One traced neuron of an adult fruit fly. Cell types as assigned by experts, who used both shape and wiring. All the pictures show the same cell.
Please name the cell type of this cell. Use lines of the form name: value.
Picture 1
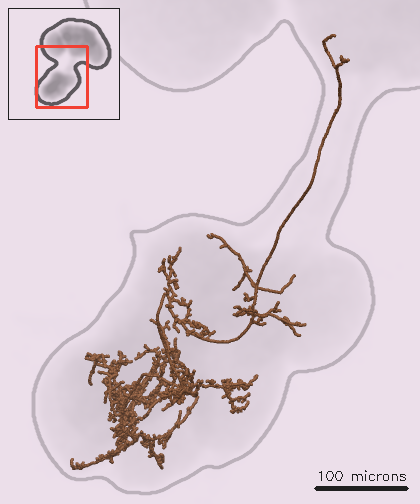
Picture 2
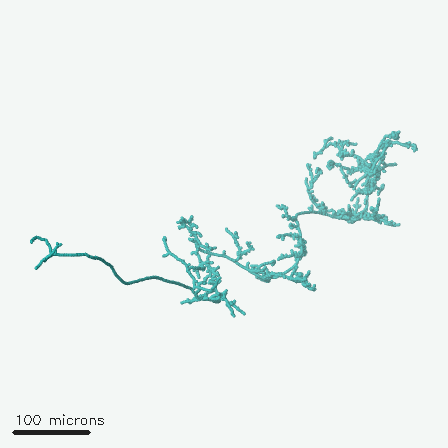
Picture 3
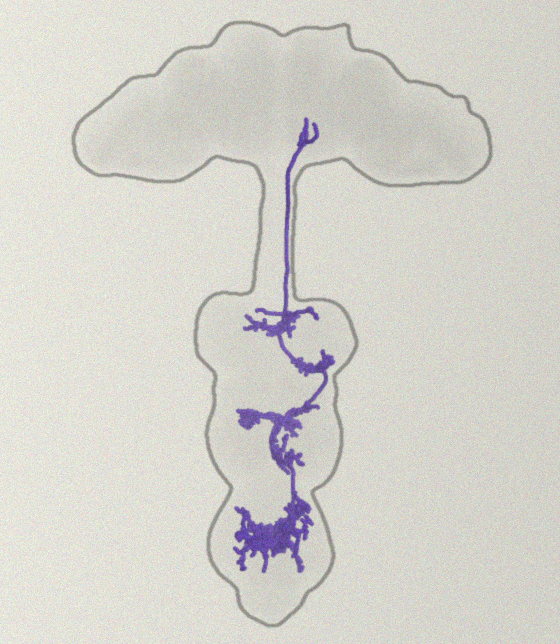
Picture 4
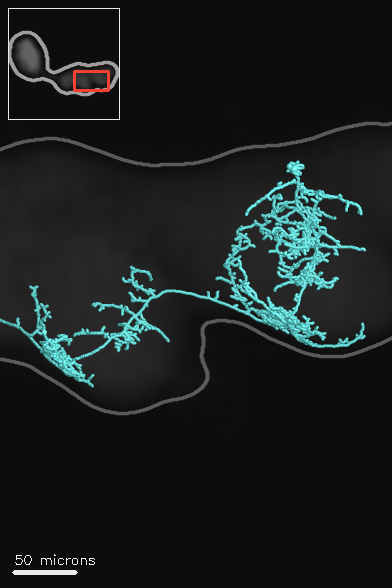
cell type: ANXXX024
